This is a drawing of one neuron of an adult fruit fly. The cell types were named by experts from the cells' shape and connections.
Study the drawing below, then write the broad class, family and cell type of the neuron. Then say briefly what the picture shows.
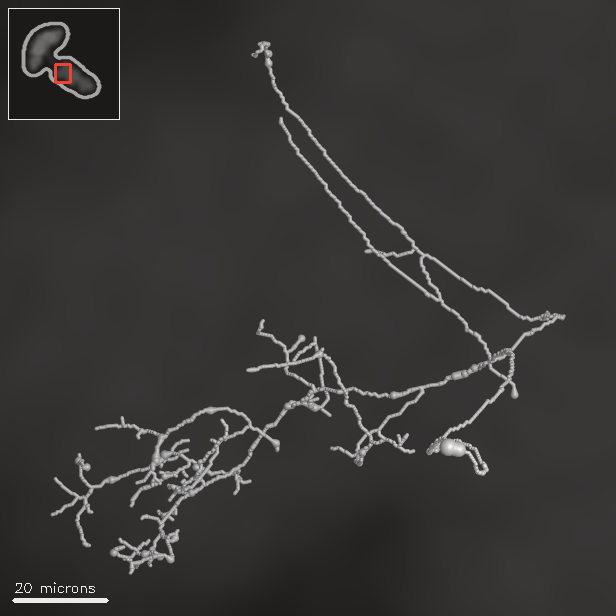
This is a nerve-cord intrinsic neuron. Its family is hemilineage 23B. It is of cell type IN23B091. It lies in the nerve cord. From top to bottom in the picture it spans about 110 microns. Dozens of branch ends can be seen.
